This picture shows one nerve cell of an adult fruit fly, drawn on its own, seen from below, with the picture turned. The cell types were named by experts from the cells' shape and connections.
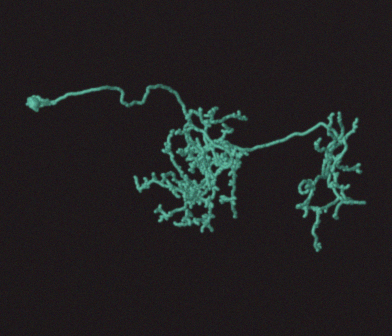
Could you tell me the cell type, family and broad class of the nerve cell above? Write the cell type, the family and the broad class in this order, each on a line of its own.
Tlp11
Tlp
optic-lobe intrinsic neuron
